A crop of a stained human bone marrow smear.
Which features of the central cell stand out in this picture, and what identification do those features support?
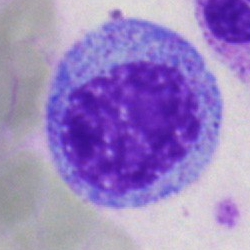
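First, the outline: round, with a smooth border. Inside, the dark purple chromatin is clumped, and I can see many small pale spots scattered through it. The cytoplasm, I notice, is blue. Part of another purple-staining cell lies at the upper right corner of the picture, so I keep my attention on the central one. This central cell is a promyelocyte.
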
